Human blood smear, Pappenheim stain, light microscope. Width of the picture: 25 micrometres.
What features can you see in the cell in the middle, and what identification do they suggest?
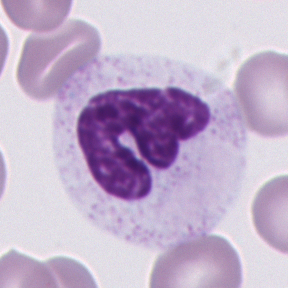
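Abundant, pale pinkish-lilac cytoplasm surrounds a nucleus with no visible nucleoli. Small pinkish-violet granules are scattered all through this cytoplasm, and it contains no vacuoles. The cell in the middle is a segmented neutrophil.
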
